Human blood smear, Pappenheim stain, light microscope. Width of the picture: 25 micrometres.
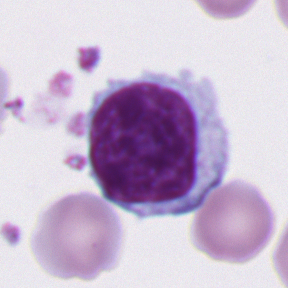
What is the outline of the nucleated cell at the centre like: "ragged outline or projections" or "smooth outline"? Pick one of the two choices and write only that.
Ragged outline or projections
